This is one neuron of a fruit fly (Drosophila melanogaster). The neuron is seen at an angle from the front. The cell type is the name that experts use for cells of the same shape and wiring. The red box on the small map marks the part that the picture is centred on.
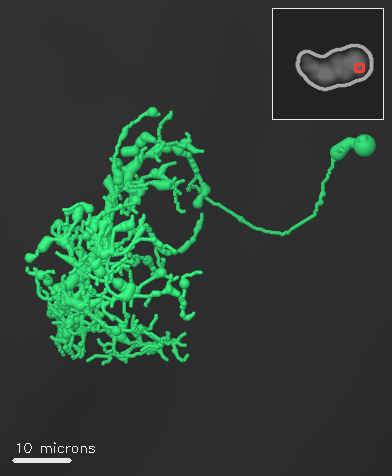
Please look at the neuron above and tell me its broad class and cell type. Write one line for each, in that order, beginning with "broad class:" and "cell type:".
broad class: central-brain intrinsic neuron
cell type: AVLP377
